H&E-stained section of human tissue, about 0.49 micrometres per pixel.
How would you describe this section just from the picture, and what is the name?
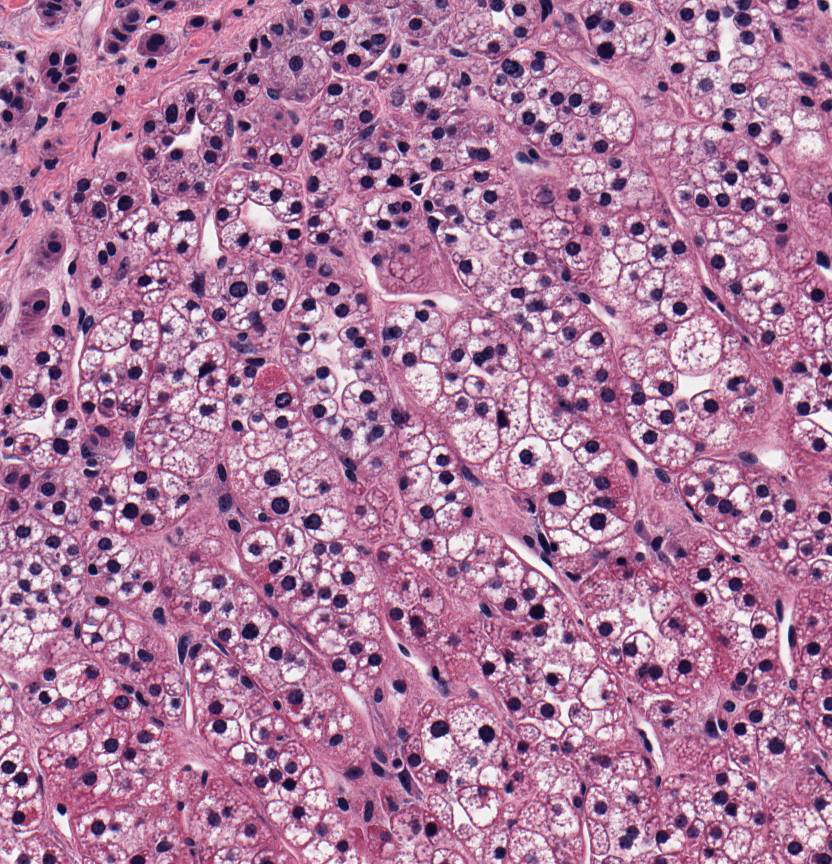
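Most cells have abundant pale, foamy cytoplasm full of many small clear vacuoles; a few toward the upper left have denser, uniformly pink cytoplasm without vacuoles. Thin-walled vascular channels lined by flattened, elongated endothelial nuclei separate the cords, with scant connective tissue. It's adrenal gland.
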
